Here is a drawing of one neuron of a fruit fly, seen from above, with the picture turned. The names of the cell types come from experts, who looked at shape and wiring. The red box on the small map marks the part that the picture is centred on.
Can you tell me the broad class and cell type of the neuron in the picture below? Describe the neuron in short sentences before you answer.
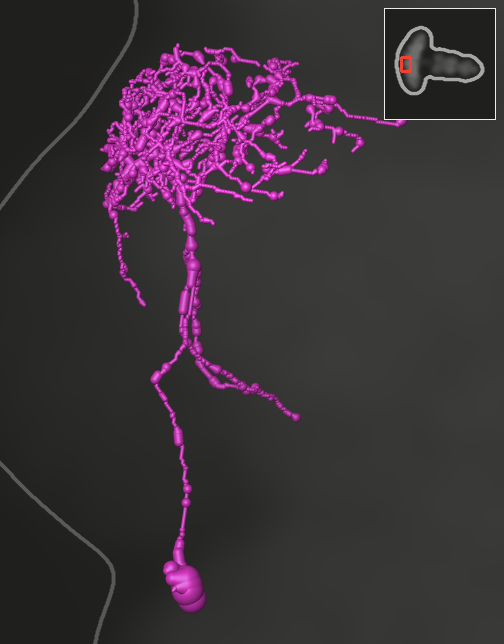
The picture shows dozens of branch ends. As drawn here it is taller than it is wide. It is a central-brain intrinsic neuron. The cell type is GNG628.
